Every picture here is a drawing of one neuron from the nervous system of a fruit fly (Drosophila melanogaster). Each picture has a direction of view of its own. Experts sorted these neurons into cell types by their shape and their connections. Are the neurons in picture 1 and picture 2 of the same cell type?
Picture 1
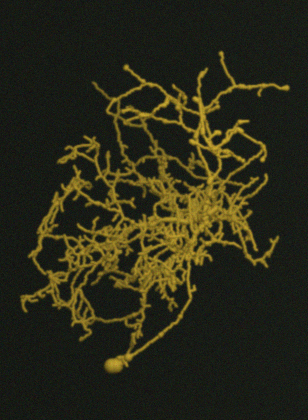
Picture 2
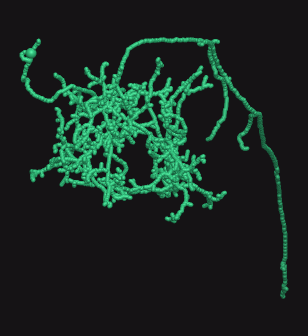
no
